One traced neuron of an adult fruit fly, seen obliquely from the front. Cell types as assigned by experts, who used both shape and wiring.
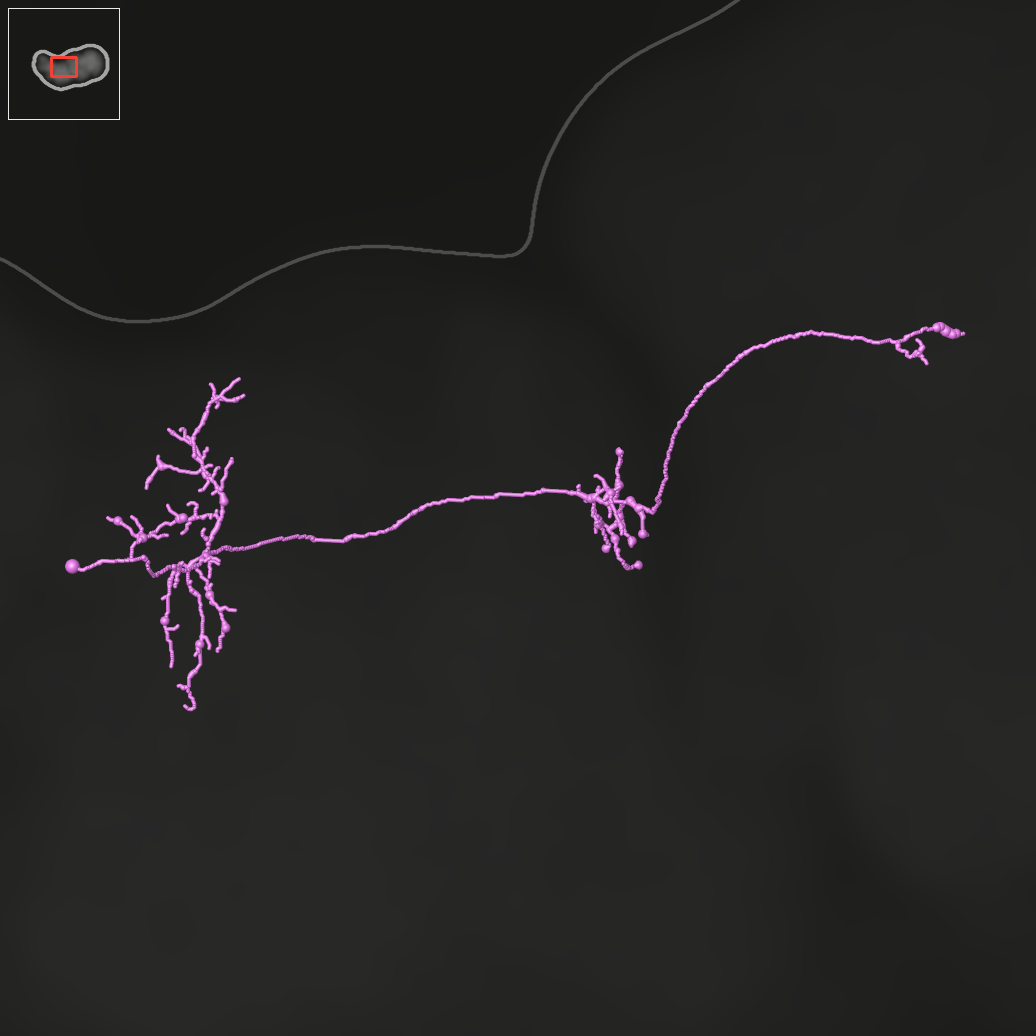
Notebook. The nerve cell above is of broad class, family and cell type: visual projection neuron; MeTu; MeTu4c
